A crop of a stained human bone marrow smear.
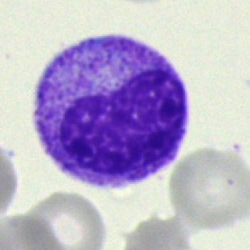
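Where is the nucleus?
Off-centre, toward the lower right of the cell.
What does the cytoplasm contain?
Fine purple granules, scattered throughout.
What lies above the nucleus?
A paler zone of cytoplasm at the upper left, where the cytoplasm is widest.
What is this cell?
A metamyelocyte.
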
